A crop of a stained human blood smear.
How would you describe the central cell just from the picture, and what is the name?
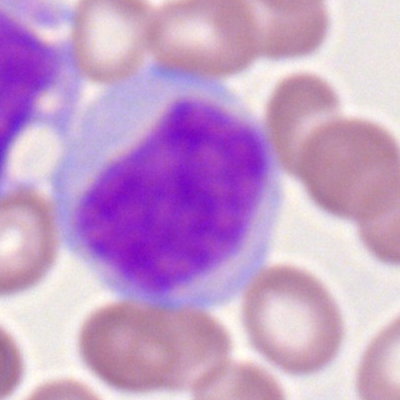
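Notice that the nucleus fills most of the cell, leaving a moderate rim of cytoplasm. That pale blue cytoplasm is widest on the upper left side. The chromatin is purple and mottled, with darker and lighter patches. You are looking at a monocyte.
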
